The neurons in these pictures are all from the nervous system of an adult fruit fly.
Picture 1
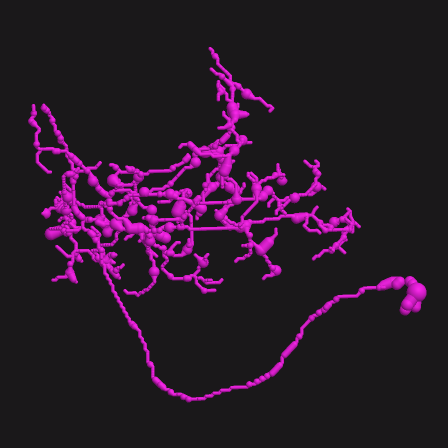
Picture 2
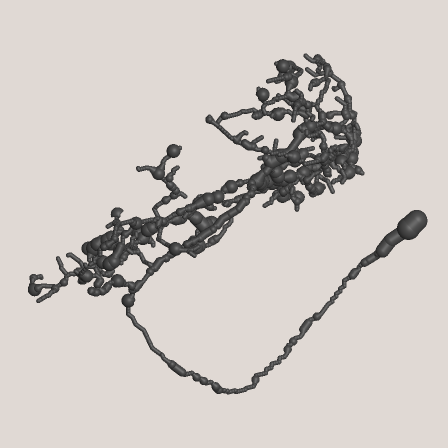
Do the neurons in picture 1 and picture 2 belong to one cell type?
yes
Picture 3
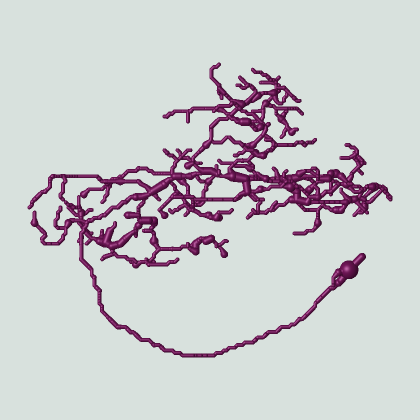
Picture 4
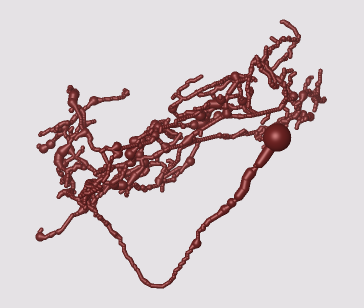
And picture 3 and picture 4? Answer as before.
yes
